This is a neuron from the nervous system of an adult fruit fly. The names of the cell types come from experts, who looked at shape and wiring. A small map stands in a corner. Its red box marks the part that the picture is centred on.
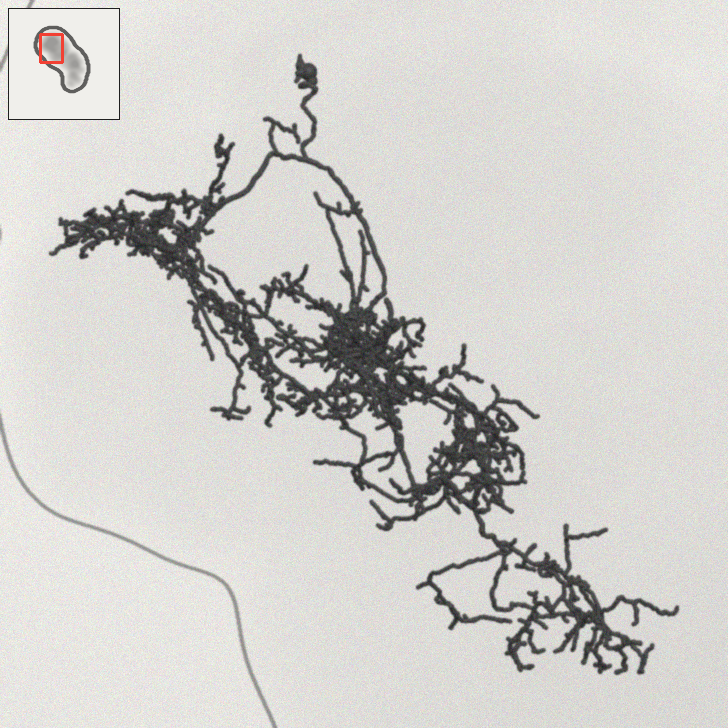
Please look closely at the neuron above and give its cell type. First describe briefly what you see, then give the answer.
The cell body is at the top of the picture. More than a hundred branch ends can be seen. It is a central-brain intrinsic neuron. Its cell type is CL111.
